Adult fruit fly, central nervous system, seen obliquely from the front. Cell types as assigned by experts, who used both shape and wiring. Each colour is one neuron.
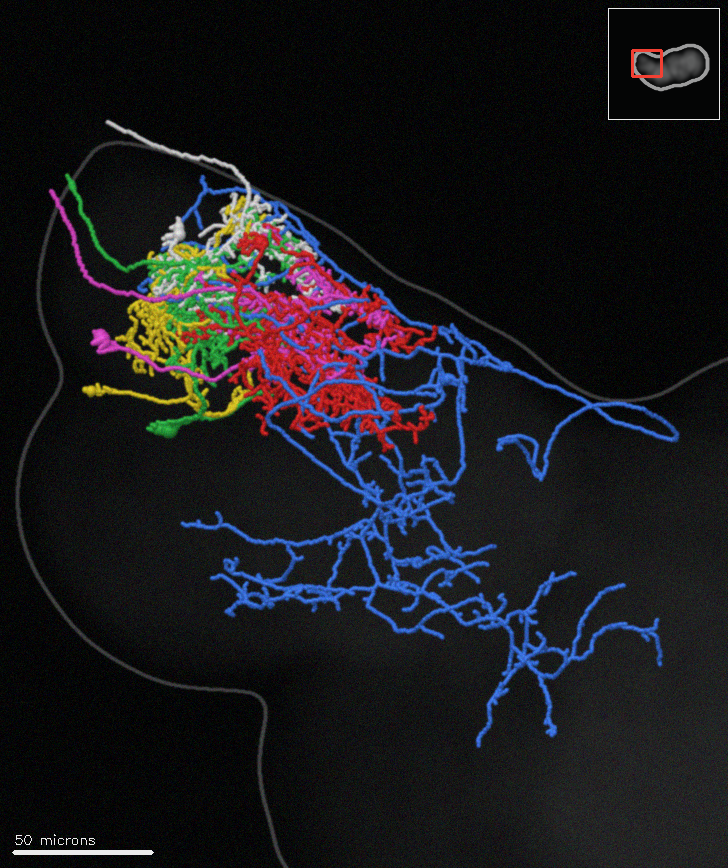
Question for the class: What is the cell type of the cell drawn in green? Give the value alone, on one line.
MNad10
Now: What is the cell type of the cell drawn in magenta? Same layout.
MNad16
